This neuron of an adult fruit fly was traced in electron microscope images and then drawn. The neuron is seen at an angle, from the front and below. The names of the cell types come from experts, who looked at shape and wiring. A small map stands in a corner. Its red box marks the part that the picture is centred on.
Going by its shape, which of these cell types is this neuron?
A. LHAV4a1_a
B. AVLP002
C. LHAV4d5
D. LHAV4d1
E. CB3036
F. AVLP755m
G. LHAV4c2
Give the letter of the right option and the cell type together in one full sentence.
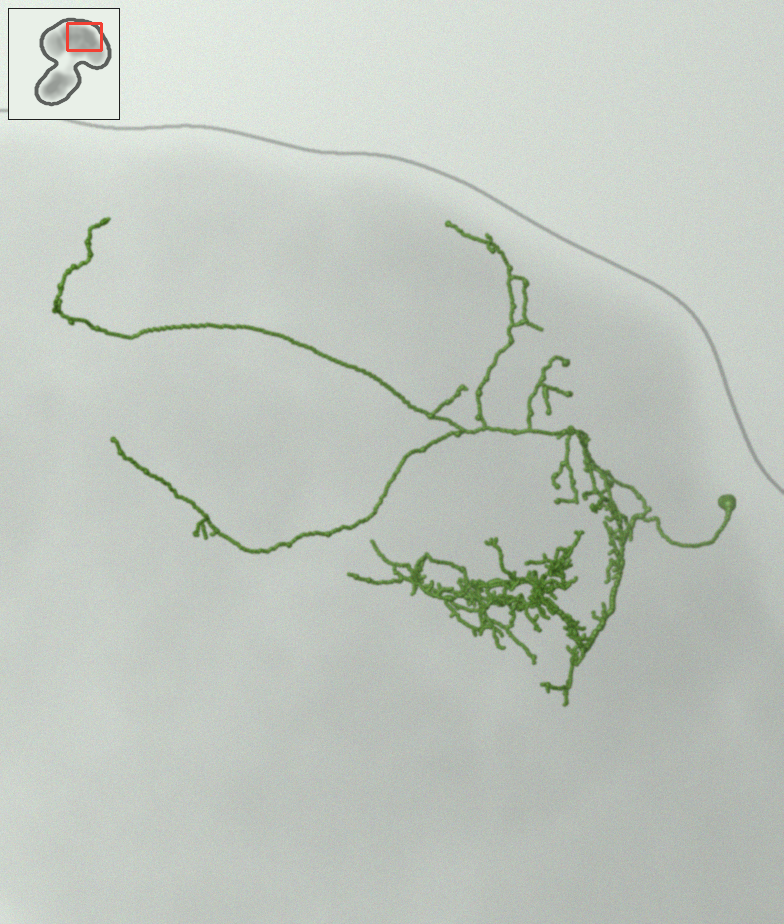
Of the choices offered, option F, AVLP755m, is the cell type of the neuron.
